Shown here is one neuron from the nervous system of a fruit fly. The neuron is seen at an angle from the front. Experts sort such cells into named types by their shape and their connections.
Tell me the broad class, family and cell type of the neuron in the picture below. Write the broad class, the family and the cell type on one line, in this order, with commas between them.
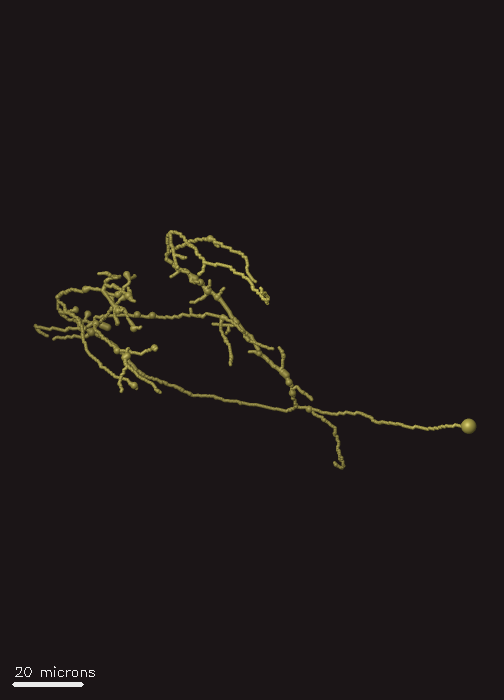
central-brain intrinsic neuron, hemilineage LHp2, CB3308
